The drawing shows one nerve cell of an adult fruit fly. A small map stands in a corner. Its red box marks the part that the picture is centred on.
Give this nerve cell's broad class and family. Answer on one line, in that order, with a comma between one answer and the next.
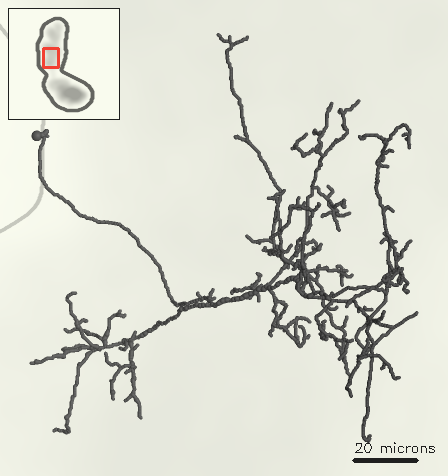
nerve-cord intrinsic neuron, hemilineage 21A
